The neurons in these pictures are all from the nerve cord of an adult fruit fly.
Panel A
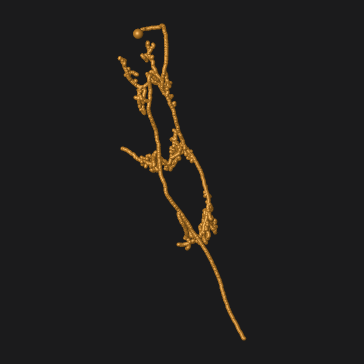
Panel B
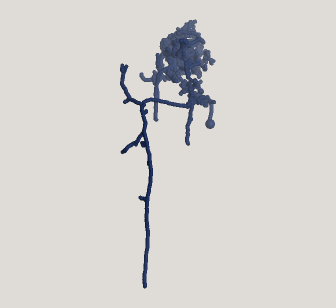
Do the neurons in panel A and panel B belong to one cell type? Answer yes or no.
no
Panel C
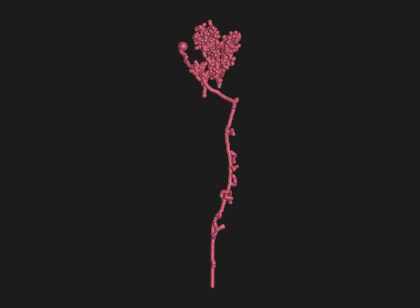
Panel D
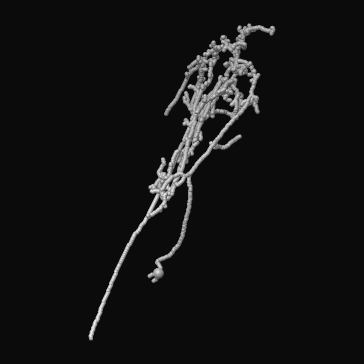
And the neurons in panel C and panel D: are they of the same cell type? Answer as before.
no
